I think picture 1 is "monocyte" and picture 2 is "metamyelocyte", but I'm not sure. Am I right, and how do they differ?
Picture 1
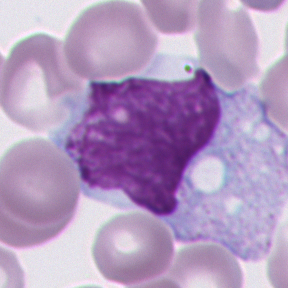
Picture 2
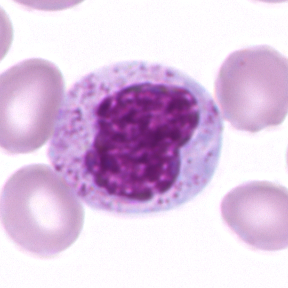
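Picture 1: monocyte. Picture 2: metamyelocyte. Cytoplasm, picture 1: plentiful, pale grey-blue, no coarse coloured granules; one large round clear vacuole just right of the nucleus.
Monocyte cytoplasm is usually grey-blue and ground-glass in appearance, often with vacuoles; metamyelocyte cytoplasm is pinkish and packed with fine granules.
Nucleus, picture 2: a single large mass with an irregular, indented outline; chromatin coarse and clumped, paler gaps between dark patches; no nucleoli seen.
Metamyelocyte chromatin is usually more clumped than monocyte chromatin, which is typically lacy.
Outline: picture 1 irregular rather than round, red cells pressing on most sides; picture 2 round to slightly oval, smooth, no projections from the surface.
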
